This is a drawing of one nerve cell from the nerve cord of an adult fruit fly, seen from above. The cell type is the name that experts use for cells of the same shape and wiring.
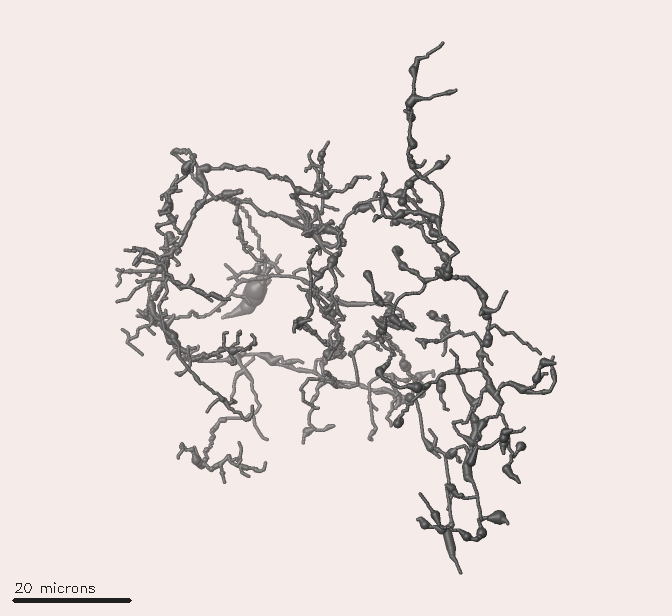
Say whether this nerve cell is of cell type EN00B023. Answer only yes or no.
yes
